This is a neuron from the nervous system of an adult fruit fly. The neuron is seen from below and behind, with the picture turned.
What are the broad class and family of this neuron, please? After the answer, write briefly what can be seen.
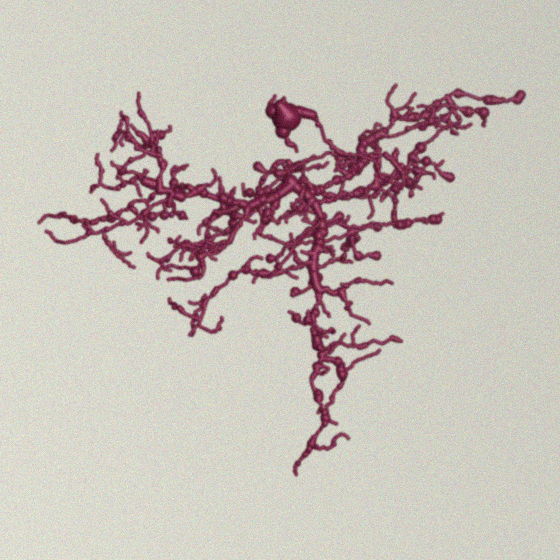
Its broad class is central-brain intrinsic neuron. The family is hemilineage WEDa1. As drawn here it is about as wide as it is tall.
